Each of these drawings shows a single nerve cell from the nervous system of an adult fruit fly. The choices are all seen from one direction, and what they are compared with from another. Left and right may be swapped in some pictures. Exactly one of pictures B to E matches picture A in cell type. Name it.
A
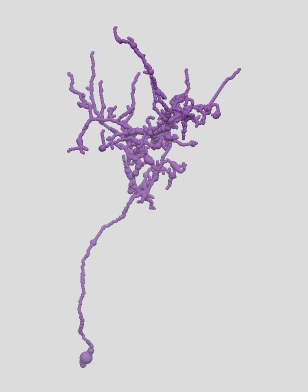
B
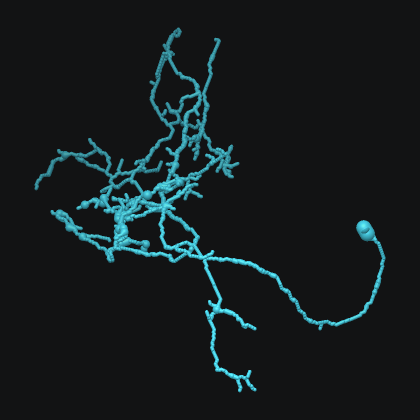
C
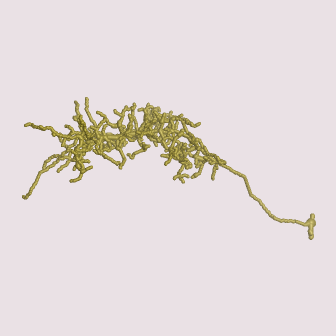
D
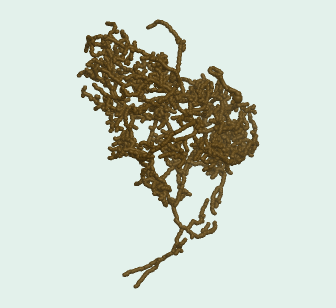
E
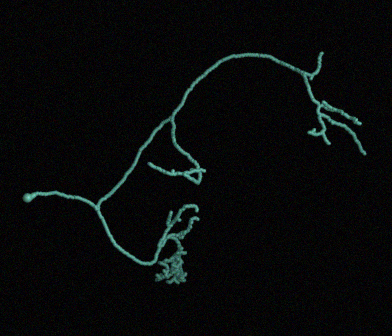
Picture C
